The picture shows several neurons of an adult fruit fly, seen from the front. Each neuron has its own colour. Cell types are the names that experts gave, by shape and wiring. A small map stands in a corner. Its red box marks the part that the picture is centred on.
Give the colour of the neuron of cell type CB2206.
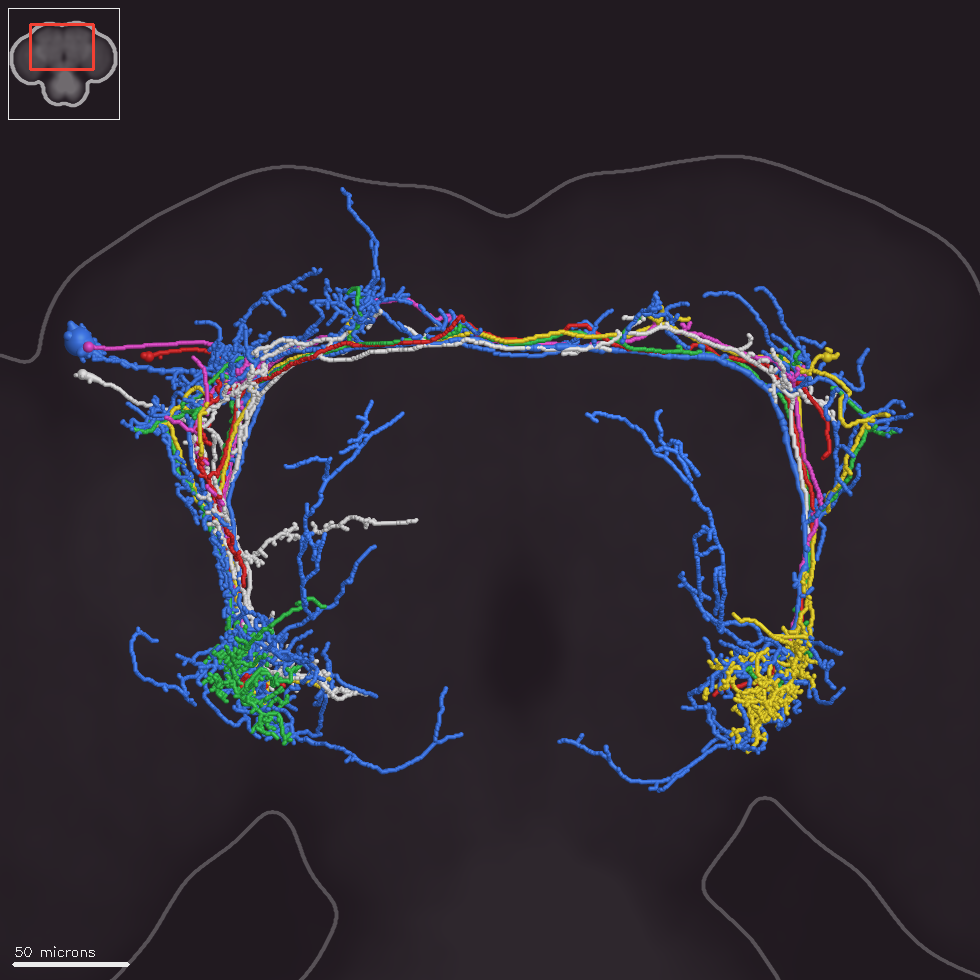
magenta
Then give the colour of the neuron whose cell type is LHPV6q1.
blue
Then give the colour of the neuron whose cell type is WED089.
yellow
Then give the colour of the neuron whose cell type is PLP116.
white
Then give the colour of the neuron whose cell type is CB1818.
red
